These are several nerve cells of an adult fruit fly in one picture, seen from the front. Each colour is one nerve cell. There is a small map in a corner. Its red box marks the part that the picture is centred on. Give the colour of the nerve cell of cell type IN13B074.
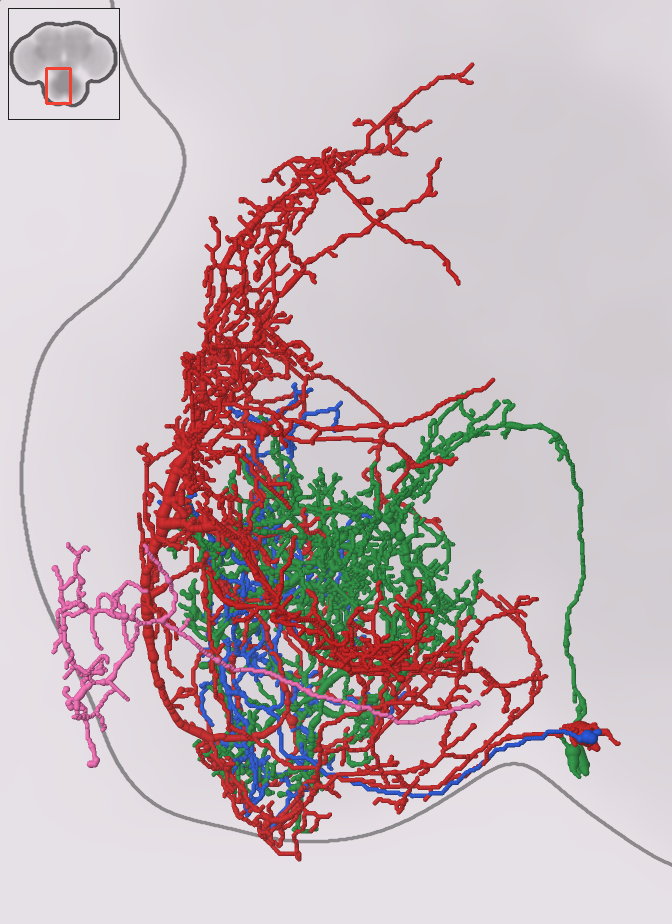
pink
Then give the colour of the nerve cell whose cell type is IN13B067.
blue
